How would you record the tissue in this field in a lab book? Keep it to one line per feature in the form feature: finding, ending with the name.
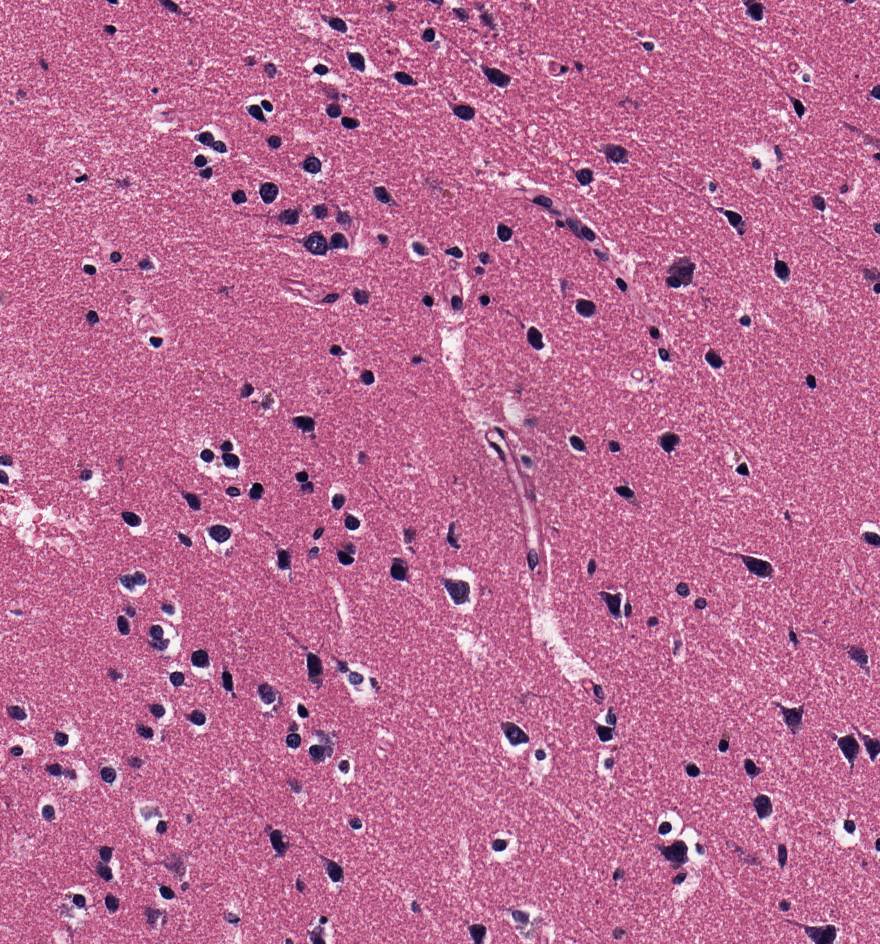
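Matrix: finely granular and pink, filling the whole field, cells scattered singly.
Vessel: small, thin-walled, elongated nuclei in its wall, running roughly vertically through the centre.
Cell density: more crowded in the left half than the right.
Cells: mostly small round dark nuclei, little visible cytoplasm.
Tissue: cerebral cortex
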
